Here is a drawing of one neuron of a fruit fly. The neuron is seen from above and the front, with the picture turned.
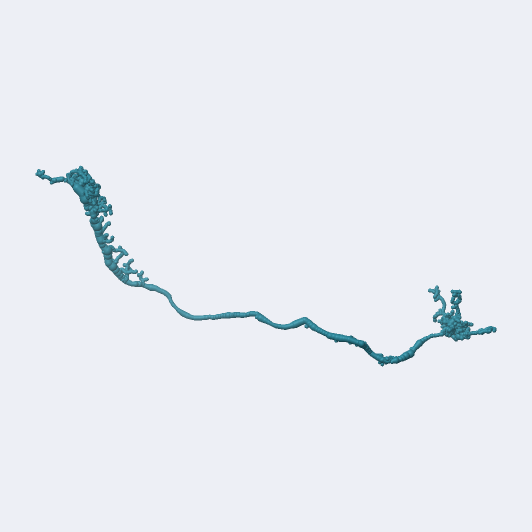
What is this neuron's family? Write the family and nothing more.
L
